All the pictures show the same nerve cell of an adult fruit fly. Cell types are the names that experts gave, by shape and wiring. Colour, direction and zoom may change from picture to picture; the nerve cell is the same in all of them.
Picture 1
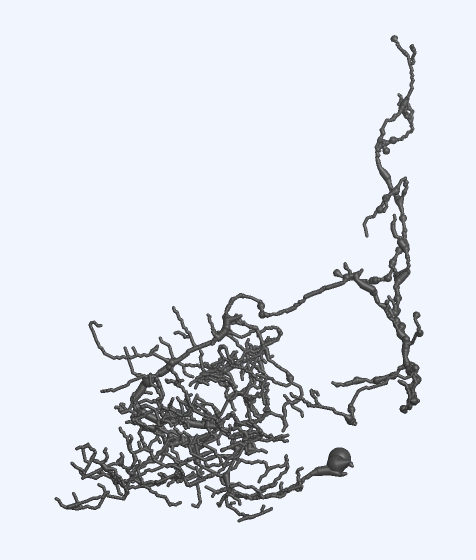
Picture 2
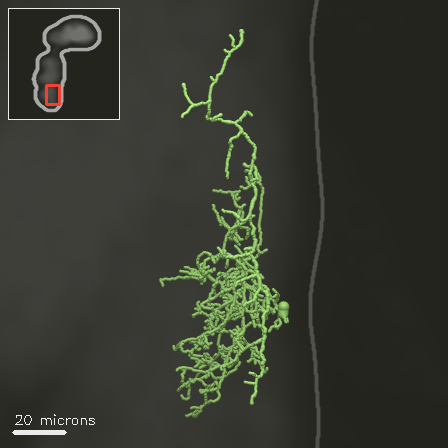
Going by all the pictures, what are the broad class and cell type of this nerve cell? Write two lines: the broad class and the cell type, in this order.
nerve-cord intrinsic neuron
INXXX315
